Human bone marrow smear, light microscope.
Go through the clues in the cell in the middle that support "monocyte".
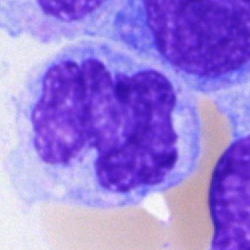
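Sure, that's your monocyte. Its outline is roughly round, and the cytoplasm is pale grey-blue with no distinct granules in it.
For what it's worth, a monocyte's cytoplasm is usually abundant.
One more thing you'll notice is a small white triangular gap at the lower edge of the cell.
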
